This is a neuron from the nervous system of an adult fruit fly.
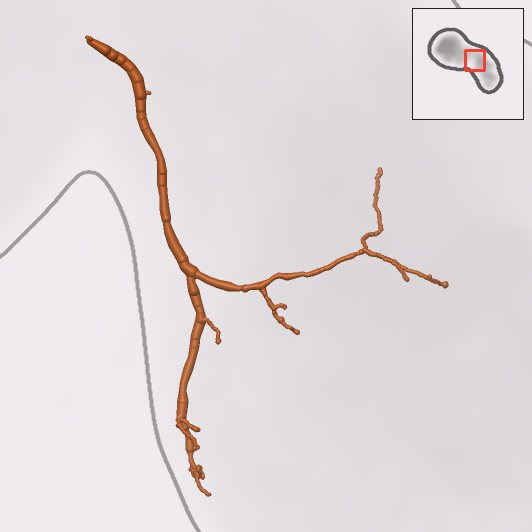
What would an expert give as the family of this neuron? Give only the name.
class mechanosensory proprioceptive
